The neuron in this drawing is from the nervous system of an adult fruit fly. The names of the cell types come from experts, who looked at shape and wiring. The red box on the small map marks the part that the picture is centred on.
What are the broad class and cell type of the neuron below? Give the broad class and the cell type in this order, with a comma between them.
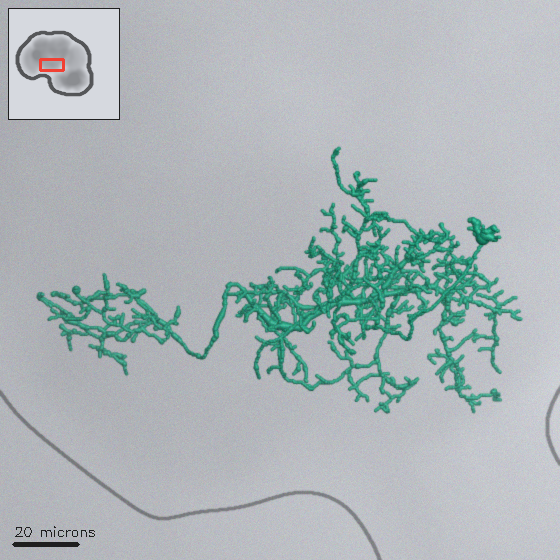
central-brain intrinsic neuron, GNG154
